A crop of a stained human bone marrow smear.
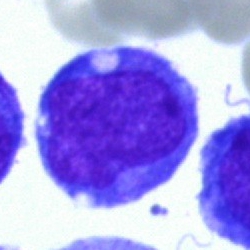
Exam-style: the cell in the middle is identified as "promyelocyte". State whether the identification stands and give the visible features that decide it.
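The cell is roughly round with a slightly irregular edge and finely granular, unclumped chromatin. Its cytoplasm is a narrow deep blue rim with no granules. A small pale clear spot sits at the top edge; a paler cytoplasmic patch lies beside the nucleus at lower right.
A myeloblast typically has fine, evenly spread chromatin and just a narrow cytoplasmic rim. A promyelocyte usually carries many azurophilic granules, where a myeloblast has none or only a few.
The rim and chromatin speak for blast; the missing granules speak against promyelocyte. It's a blast, not a promyelocyte.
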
